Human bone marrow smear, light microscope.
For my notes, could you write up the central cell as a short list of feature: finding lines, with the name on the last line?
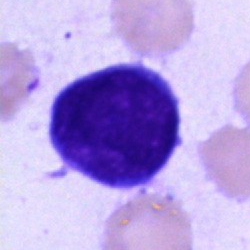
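Outline: roughly round, smooth edge
Nucleus: fills almost the whole cell
Cytoplasm: very scant
Chromatin: dense, staining deep blue-purple
Granules: none seen
Cell: blast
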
